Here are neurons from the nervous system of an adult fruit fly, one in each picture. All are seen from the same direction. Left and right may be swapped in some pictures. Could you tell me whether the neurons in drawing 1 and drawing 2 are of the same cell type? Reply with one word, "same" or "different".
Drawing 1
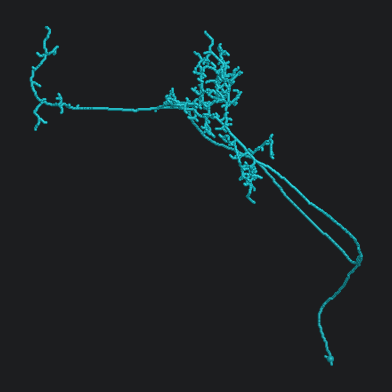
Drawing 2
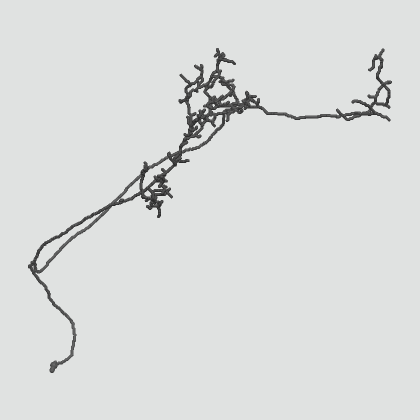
same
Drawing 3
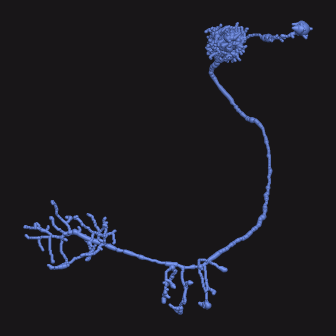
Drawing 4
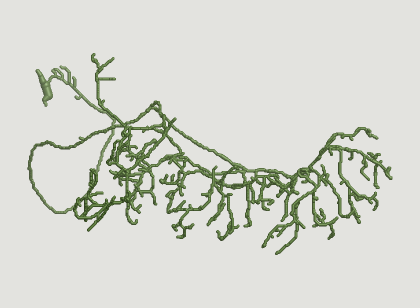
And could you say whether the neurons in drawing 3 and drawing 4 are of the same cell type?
different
